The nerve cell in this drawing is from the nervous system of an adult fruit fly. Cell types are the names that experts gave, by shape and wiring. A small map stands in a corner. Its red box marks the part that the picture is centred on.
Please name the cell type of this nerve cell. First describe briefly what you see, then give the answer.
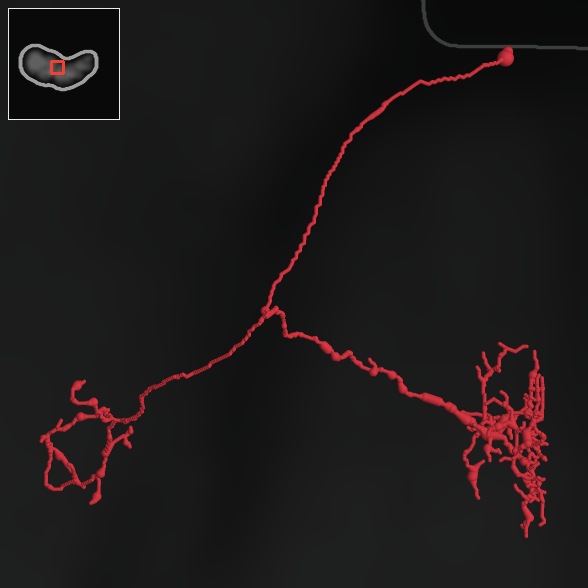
The cell body can be seen at the upper right of the picture. Dozens of branch ends can be seen. This is a visual projection neuron. It is of cell type LC18.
